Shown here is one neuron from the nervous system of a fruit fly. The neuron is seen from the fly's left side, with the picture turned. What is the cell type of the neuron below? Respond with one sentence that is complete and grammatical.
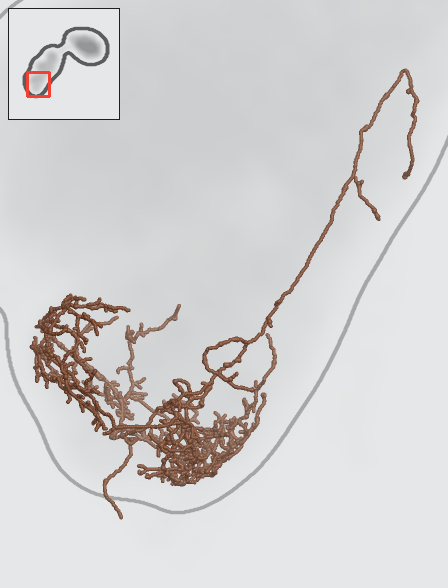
By type, the neuron is INXXX244.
